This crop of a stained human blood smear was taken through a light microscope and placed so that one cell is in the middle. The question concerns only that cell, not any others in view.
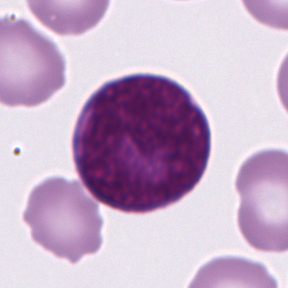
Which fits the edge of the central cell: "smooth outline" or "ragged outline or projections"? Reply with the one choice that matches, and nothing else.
Smooth outline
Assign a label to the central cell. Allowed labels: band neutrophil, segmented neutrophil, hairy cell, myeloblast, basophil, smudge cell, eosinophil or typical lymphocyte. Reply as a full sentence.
In the crop, the cell of interest at the centre is a myeloblast.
